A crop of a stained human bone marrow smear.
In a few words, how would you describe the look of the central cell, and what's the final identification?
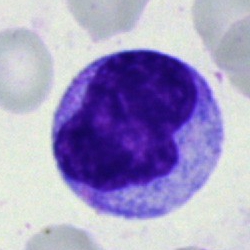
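Occupying the upper left of the cell, the nucleus leaves most of the cytoplasm at the lower right and has a notch cut into its right side. That cytoplasm is pale bluish-lilac, with fine, scattered purplish granules. This is a monocyte.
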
